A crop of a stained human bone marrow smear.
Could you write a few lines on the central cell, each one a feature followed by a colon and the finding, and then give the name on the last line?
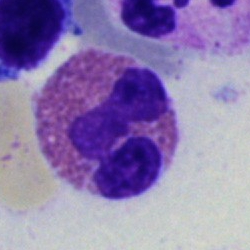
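Cell outline: roughly round and smooth
Nucleus: curved, pinched into lobes joined by thick strands
Chromatin: dense, dark purple
Cytoplasm: abundant, pinkish-lilac
Name: eosinophil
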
